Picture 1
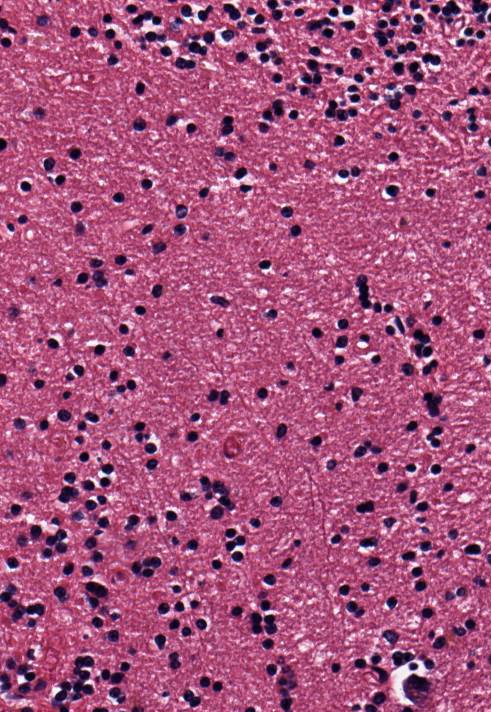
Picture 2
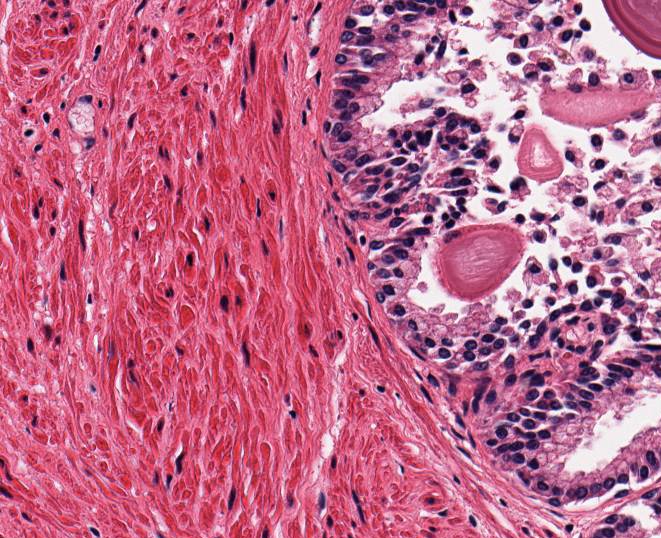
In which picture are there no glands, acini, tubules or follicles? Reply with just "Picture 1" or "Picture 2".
Picture 1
